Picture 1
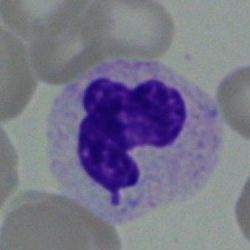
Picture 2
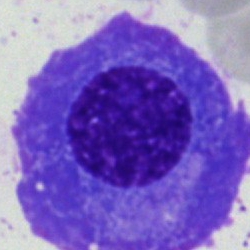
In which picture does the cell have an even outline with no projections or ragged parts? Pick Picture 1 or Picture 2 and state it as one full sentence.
The smooth outline belongs to the cell in picture 1.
